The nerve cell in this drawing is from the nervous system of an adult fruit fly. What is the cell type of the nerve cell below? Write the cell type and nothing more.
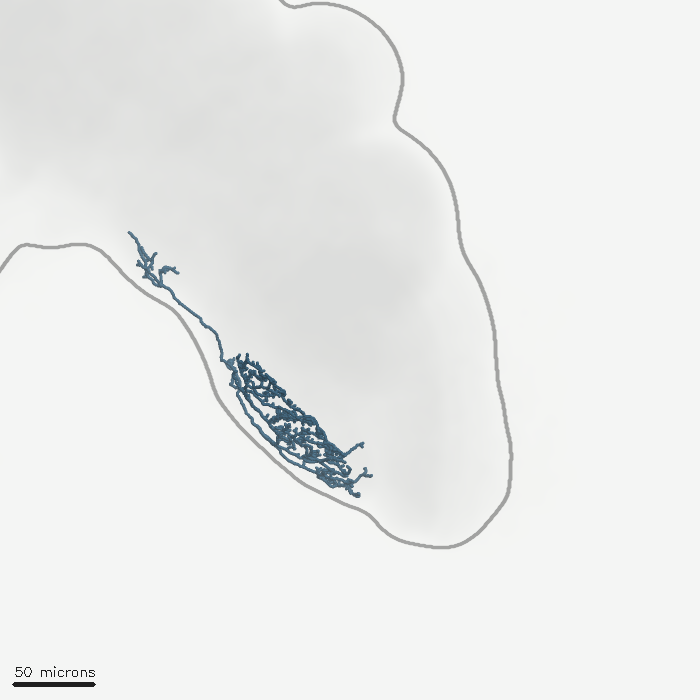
VST1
